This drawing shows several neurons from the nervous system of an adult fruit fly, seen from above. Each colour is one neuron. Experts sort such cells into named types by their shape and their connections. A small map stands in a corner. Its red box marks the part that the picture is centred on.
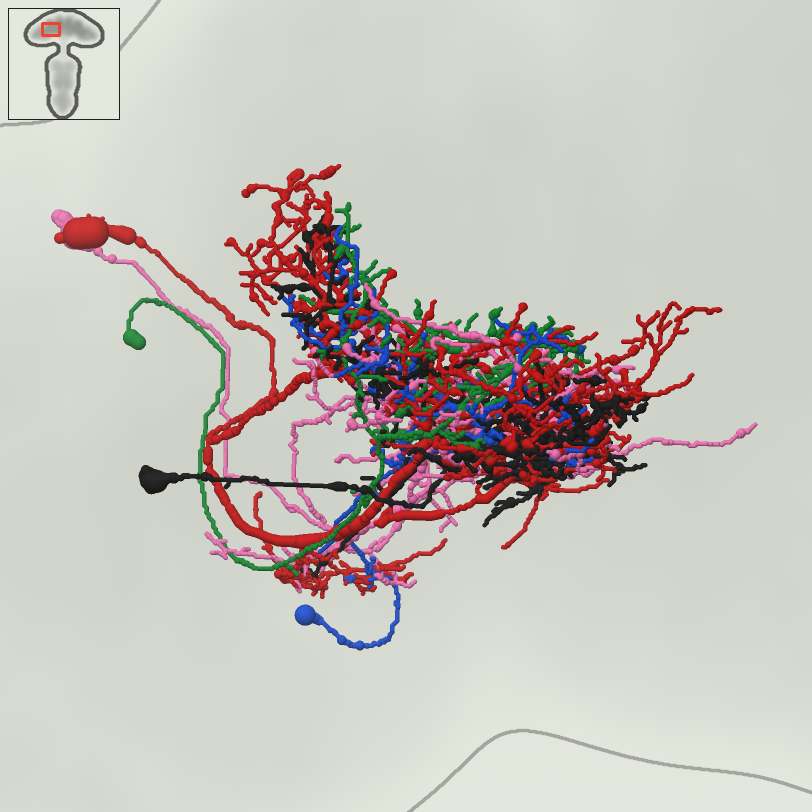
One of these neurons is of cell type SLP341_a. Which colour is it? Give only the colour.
pink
